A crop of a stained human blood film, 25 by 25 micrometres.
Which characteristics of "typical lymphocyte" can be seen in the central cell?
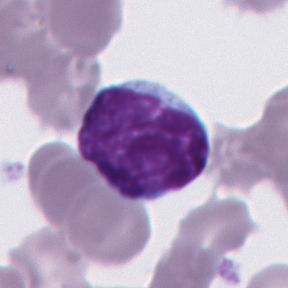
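The nucleus takes up about 80% of the cell's area, and that sits well with a typical lymphocyte.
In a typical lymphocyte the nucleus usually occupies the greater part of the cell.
That nucleus is oval, about 11 by 9 micrometres, with dark purple, coarsely clumped chromatin and paler streaks between the clumps. Around it the cytoplasm is a narrow, pale lilac-blue rim, widest along the top edge, and the cell's edge is smooth, without projections. Size is the part that doesn't quite fit.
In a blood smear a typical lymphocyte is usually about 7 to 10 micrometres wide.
This one measures about 12 by 10 micrometres.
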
